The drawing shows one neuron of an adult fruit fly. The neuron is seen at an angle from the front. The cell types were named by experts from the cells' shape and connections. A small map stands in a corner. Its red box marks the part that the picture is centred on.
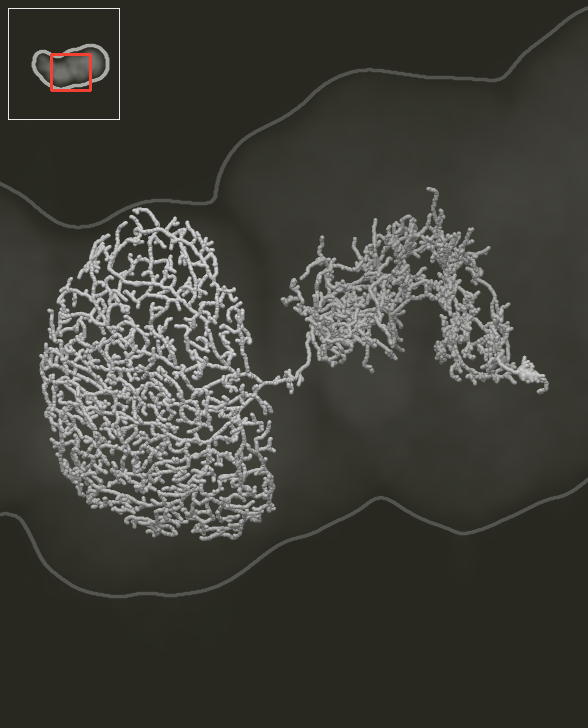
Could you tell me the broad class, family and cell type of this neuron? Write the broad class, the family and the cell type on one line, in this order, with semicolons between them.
visual centrifugal neuron; OA; OA-AL2i4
